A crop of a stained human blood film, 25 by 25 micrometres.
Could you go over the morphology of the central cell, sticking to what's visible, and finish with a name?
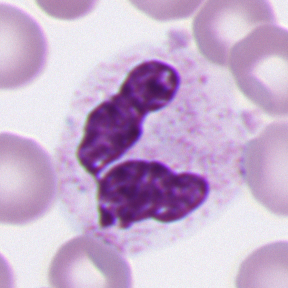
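Looking first at the chromatin, I find it dark purple and coarsely clumped. I can't make out any nucleoli in the nucleus. Across the cytoplasm, fine pinkish-lilac granules are scattered throughout, and I see no vacuoles there. This, then, is a segmented neutrophil.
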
